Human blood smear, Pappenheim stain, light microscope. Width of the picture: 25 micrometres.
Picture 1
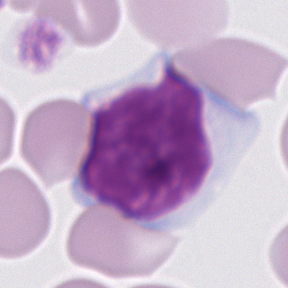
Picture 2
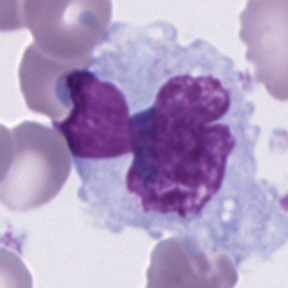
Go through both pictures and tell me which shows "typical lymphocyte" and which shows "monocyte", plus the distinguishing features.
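Picture 1 is a typical lymphocyte and picture 2 is a monocyte. In the typical lymphocyte, the nucleus fills most of the cell and leaves only a modest rim of cytoplasm; it measures about 13 by 11 micrometres.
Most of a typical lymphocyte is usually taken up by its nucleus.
Its cytoplasm is pale blue, deepening to a stronger blue at the cell edge, and contains neither granules nor vacuoles.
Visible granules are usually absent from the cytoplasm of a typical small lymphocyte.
The outline is angular, with straight edges where neighbouring red cells press on it. In the monocyte, the cytoplasm is abundant and pale grey-blue.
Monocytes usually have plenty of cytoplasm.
The nucleus is folded into a smaller part on the left and a larger part on the right, and no distinct nucleoli can be seen.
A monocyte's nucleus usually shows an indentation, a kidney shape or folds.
Many small clear vacuoles give the cytoplasm a foamy look, and only sparse, fine pinkish-purple granules are scattered through it.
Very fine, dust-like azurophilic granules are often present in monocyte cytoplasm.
Its margin is irregular, ruffled and bubbly. In summary, the monocyte differs from the typical lymphocyte in its abundant, foamy cytoplasm with a few fine granules, its folded nucleus and its ruffled outline; the lymphocyte has only a modest rim of pale blue cytoplasm without granules or vacuoles, and an angular outline.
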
